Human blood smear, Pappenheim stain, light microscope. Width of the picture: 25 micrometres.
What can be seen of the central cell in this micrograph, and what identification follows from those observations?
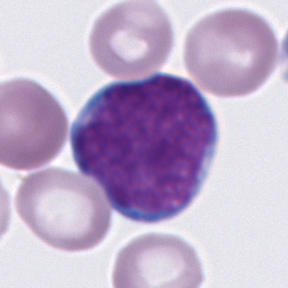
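Start with the outline: it is roughly round, and the cell is about 13 micrometres across. The nucleus is about 12 micrometres across and fills about 80% of the cell's area. Its chromatin is fine and evenly stippled throughout. Around it, the cytoplasm makes only a thin rim, coloured deep blue. This cell is a myeloblast.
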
